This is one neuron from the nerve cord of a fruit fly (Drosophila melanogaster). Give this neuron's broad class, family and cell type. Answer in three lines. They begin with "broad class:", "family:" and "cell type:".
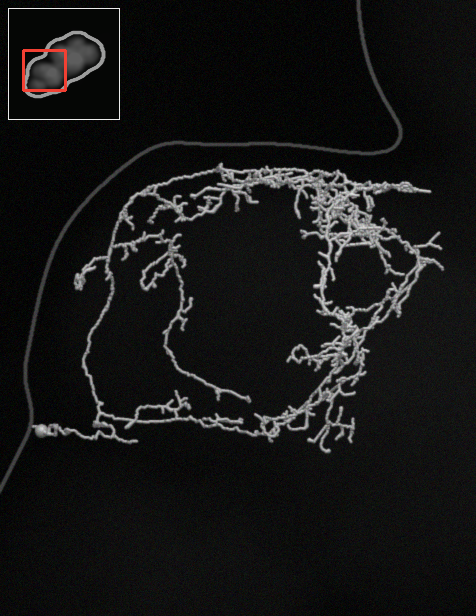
broad class: nerve-cord intrinsic neuron
family: hemilineage 19A
cell type: IN19A045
